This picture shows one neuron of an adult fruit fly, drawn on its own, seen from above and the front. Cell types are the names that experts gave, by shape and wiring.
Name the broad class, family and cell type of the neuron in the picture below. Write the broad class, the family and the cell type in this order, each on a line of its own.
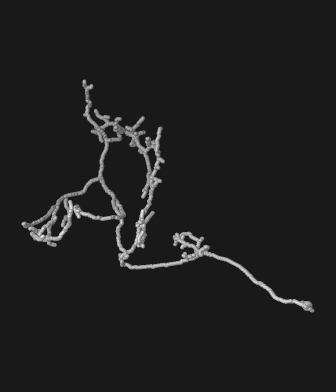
nerve-cord intrinsic neuron
hemilineage 14A
IN14A047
